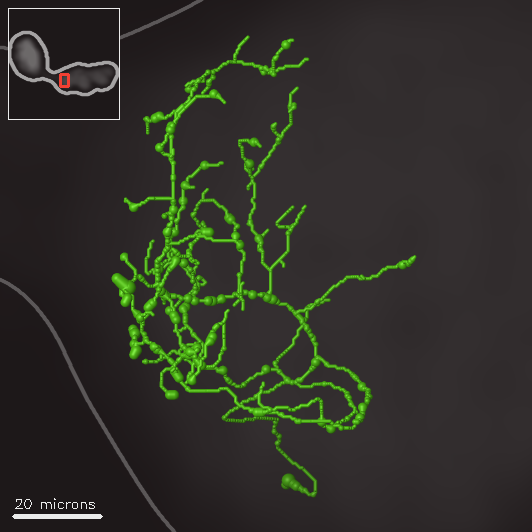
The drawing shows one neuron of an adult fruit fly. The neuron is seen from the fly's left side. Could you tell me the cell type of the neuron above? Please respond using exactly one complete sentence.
To this neuron applies the cell type name IN14A035.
